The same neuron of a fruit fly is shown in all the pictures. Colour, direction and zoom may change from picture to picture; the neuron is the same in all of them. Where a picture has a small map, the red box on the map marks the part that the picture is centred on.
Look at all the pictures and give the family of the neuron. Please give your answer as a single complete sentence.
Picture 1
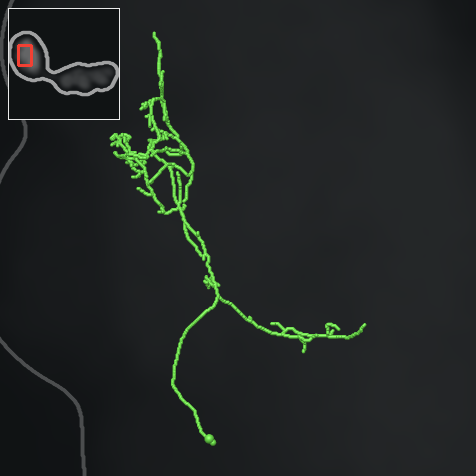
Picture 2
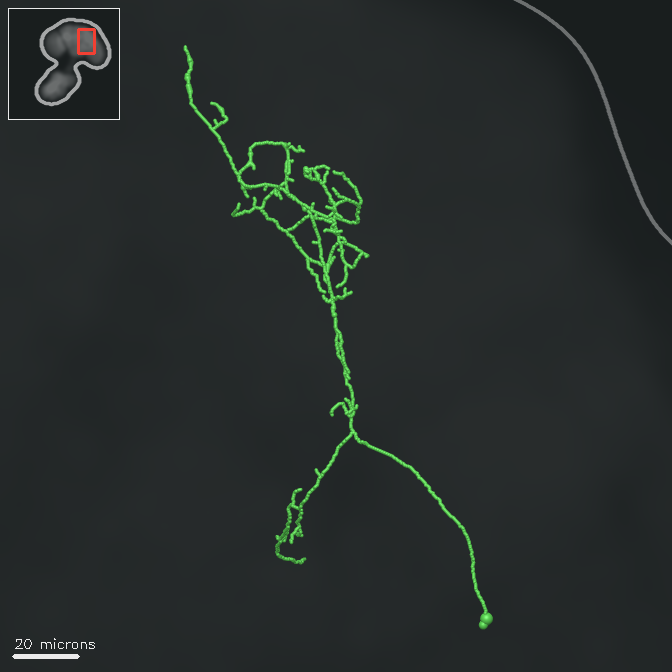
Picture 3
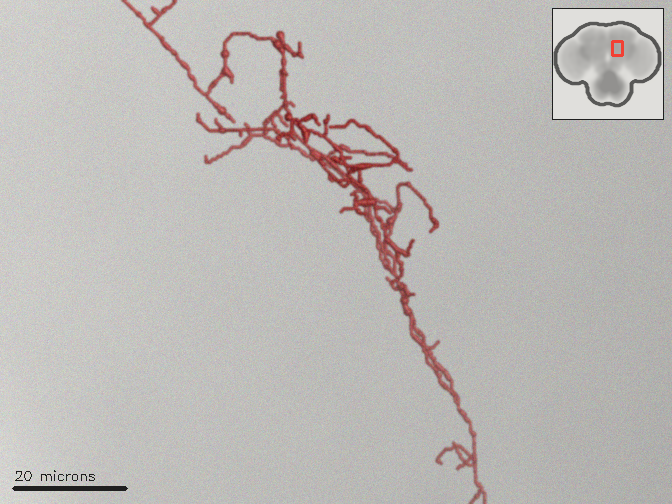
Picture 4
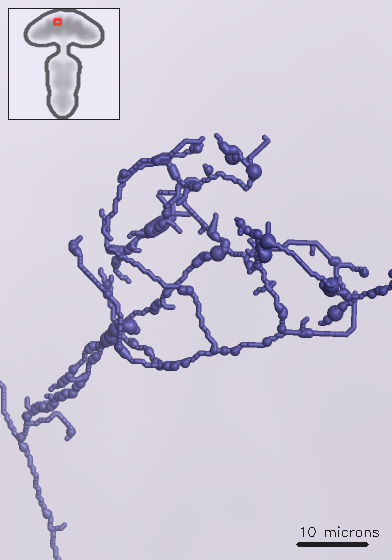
This neuron has hemilineage LALa1_anterior as its family.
